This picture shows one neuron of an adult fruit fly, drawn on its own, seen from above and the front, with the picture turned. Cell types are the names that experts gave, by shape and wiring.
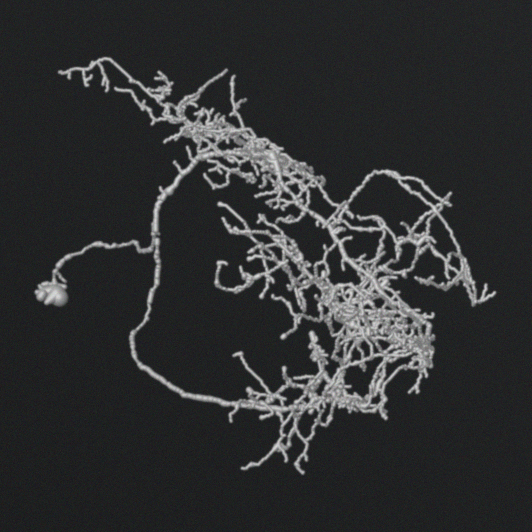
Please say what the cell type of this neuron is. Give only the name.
SMP594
